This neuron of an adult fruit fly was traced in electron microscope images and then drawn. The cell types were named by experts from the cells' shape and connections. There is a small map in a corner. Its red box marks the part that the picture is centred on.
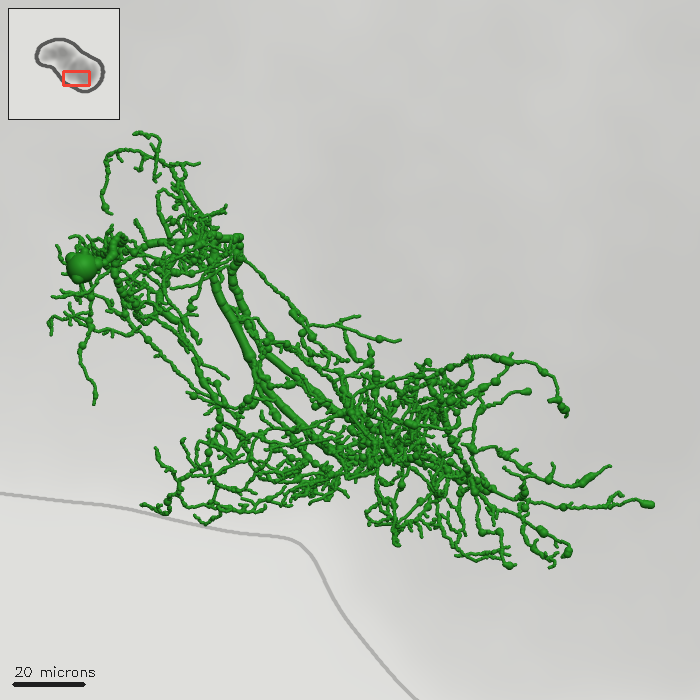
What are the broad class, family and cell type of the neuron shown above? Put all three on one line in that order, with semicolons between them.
central-brain intrinsic neuron; hemilineage DM4_dorsal; pC1x_d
